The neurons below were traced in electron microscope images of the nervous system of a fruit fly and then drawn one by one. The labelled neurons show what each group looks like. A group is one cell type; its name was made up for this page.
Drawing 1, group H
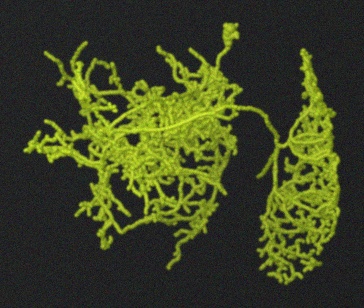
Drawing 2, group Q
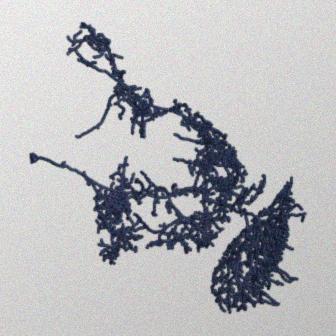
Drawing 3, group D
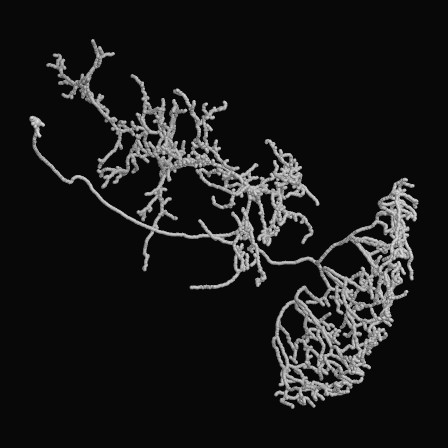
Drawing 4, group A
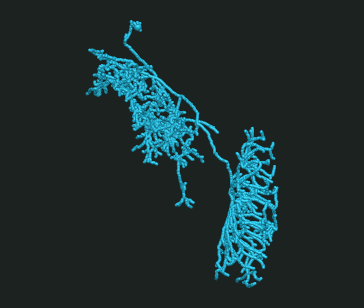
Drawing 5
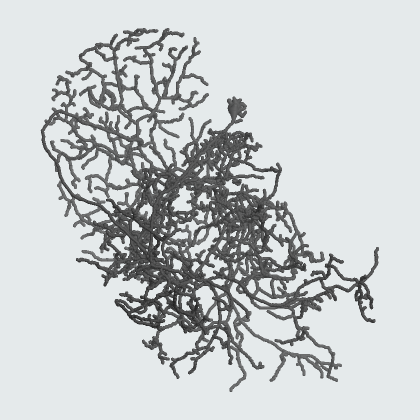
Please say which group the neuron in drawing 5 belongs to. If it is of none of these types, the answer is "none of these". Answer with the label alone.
group H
